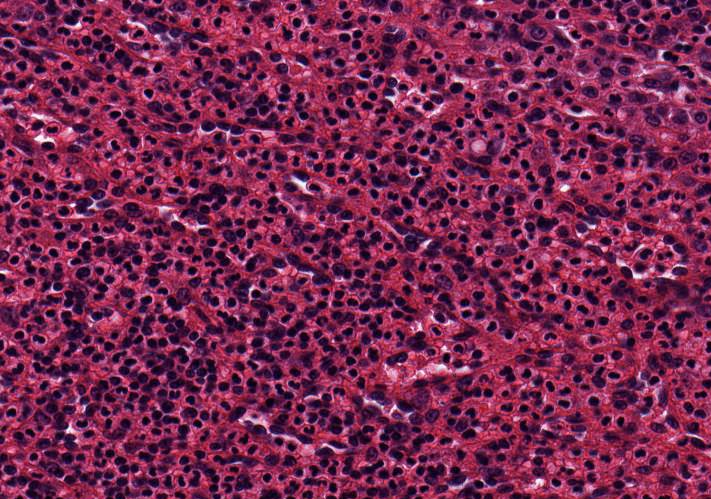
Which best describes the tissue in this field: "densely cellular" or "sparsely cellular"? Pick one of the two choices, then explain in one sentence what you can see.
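Densely cellular. Closely packed cells form a solid sheet that fills the whole field without any glands or lumens.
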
